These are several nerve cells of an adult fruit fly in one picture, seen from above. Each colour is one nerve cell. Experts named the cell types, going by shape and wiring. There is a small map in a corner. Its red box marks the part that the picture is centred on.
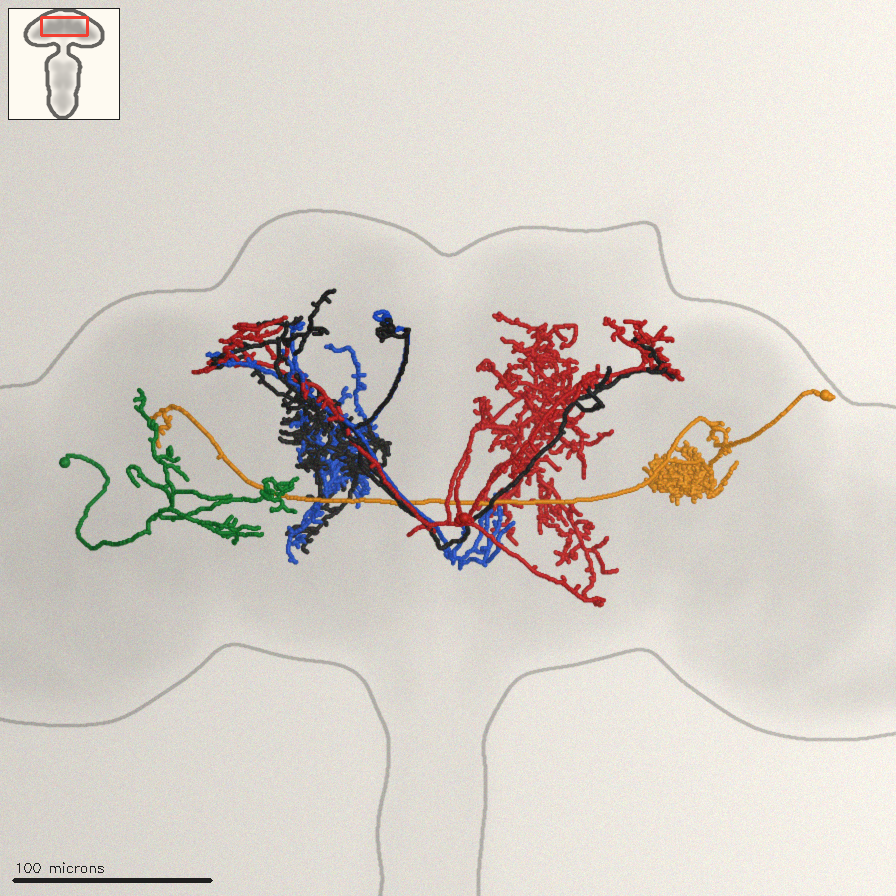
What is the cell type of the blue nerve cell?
VES200m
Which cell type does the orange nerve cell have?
CB2545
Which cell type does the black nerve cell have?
VES202m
